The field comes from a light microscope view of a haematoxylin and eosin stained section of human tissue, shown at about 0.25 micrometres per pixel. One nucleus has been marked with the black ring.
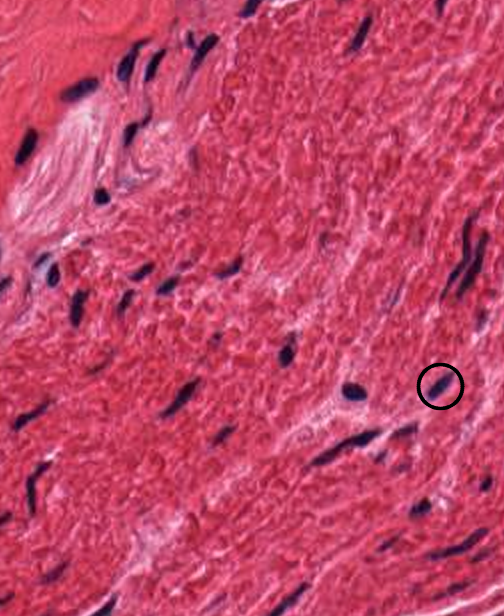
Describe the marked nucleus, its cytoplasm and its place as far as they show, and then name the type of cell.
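The nucleus is elongated with tapered ends, spindle-like rather than round. The nucleus stains dark and evenly, with no internal detail visible at this scale. The pink cytoplasm around it has a streaky, fibrillar texture and no clear outline separating it from the neighbouring fibres. It is a smooth muscle cell.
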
